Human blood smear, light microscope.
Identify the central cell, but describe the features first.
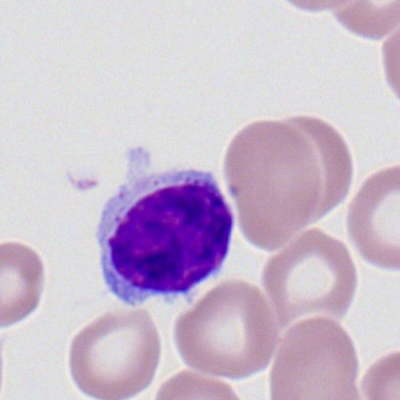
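Hmm, the outline here is irregular and frayed, not smooth. A short projection of cytoplasm juts upward from the top. In the nucleus I see no nucleoli. The cytoplasm is pale blue. What I have is a lymphocyte.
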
